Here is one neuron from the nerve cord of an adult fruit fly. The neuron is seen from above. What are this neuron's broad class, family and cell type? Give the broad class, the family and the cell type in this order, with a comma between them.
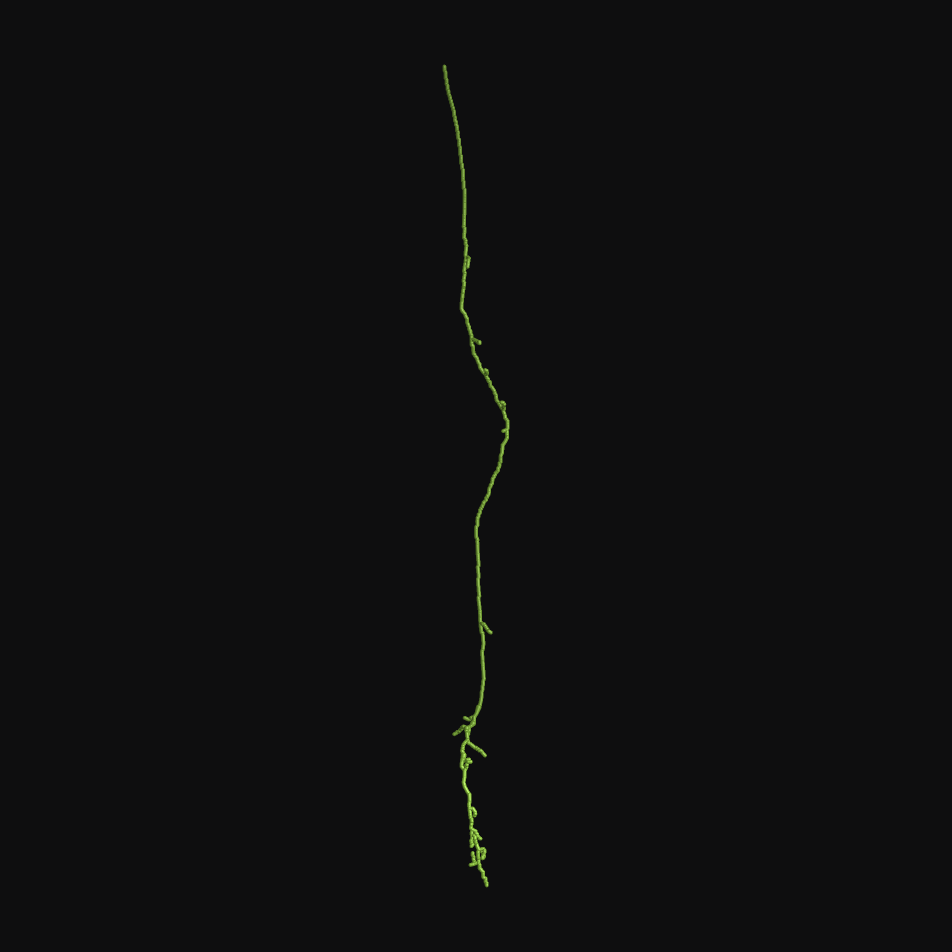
descending neuron, DNg, DNg41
